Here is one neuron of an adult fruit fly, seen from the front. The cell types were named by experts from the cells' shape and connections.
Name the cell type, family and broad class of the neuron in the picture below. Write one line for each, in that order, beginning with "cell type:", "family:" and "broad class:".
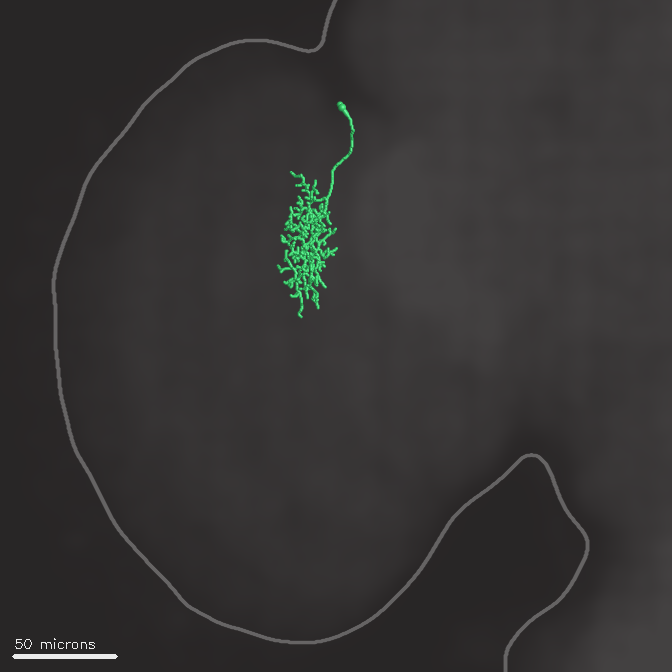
cell type: Pm5
family: Pm
broad class: optic-lobe intrinsic neuron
